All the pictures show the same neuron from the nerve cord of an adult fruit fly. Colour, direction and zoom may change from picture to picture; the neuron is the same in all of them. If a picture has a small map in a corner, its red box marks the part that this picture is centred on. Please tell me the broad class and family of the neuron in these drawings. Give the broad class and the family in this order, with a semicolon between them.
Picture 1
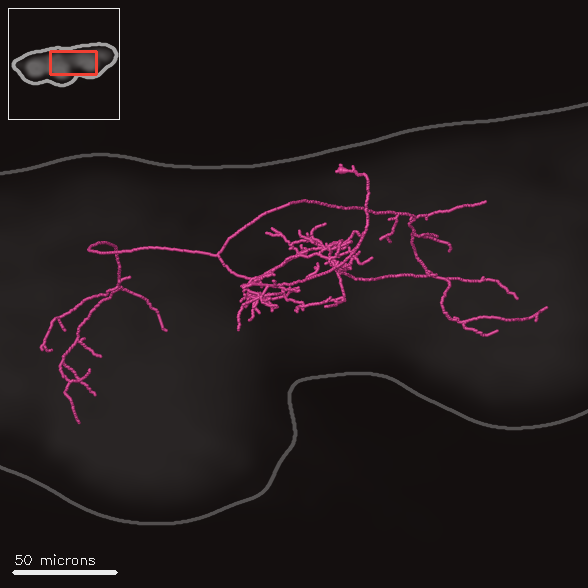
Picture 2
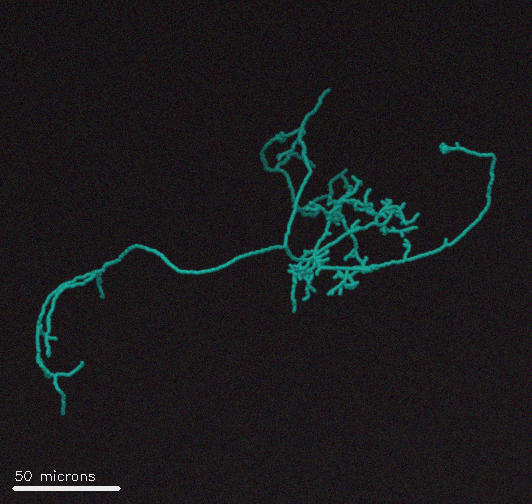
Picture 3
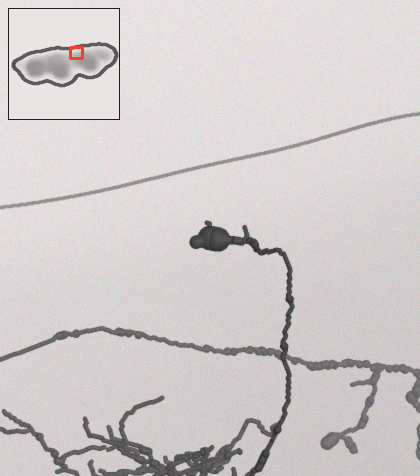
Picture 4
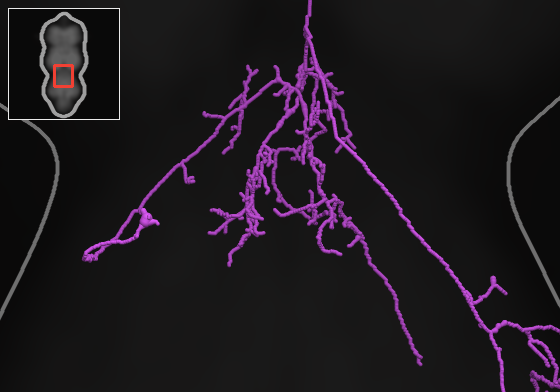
nerve-cord intrinsic neuron; hemilineage 18B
